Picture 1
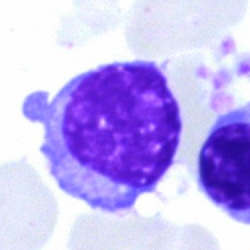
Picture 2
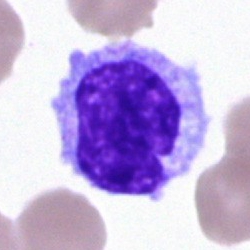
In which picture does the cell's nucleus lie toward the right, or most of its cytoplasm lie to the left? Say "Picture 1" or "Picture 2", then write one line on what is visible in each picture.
Picture 1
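What picture 1 shows: The nucleus sits off-centre toward the upper right, leaving the widest rim of cytoplasm on the lower left.
What picture 2 shows: The cytoplasm rim is wider on the right side of the cell than on the left.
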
